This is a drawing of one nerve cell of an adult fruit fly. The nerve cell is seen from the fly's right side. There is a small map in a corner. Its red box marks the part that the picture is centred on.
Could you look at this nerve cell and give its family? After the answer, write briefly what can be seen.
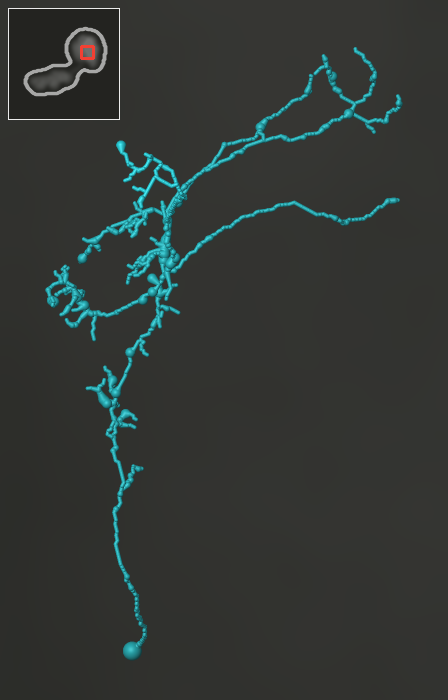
Its family is Y. Its broad class is optic-lobe intrinsic neuron. The picture shows dozens of branch ends. As drawn here it is taller than it is wide.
